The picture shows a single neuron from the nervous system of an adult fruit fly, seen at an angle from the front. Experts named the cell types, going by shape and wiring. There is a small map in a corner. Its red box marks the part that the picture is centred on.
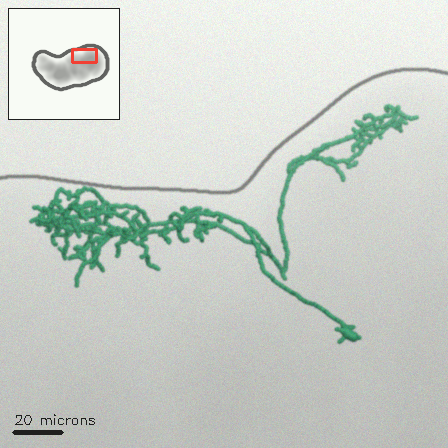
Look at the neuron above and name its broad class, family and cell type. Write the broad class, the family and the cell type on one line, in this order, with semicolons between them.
central-brain intrinsic neuron; hemilineage SMPad1; SMP095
